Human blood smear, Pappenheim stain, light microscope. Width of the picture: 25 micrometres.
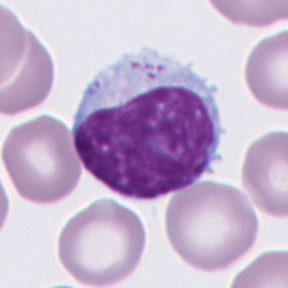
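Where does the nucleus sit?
Off-centre toward the bottom of the cell, with most cytoplasm above it.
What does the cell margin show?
Fine irregular projections along its upper and right edges.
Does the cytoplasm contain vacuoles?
No, none are present.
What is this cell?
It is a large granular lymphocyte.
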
